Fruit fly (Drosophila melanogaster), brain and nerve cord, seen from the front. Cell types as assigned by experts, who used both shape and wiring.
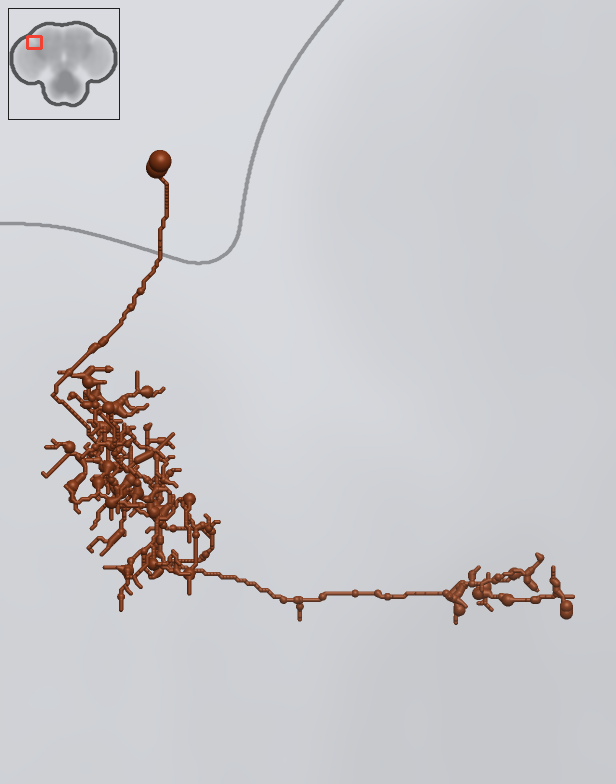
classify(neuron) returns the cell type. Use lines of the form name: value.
cell type: Tm37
